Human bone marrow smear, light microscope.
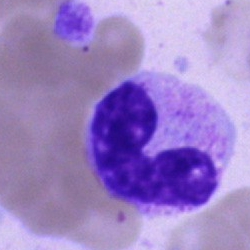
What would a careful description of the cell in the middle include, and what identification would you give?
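Here you've got a roughly round cell with pale lilac cytoplasm. The nucleus bends into a C, open toward the upper right, and its chromatin is dense and dark purple. Call it a band neutrophil.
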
